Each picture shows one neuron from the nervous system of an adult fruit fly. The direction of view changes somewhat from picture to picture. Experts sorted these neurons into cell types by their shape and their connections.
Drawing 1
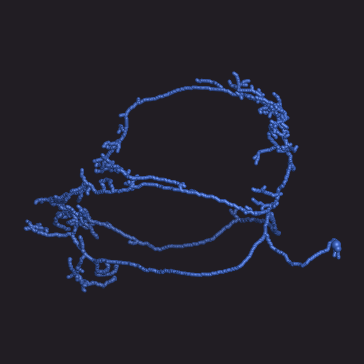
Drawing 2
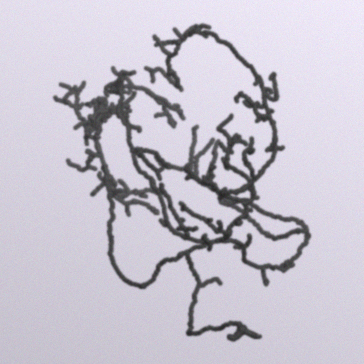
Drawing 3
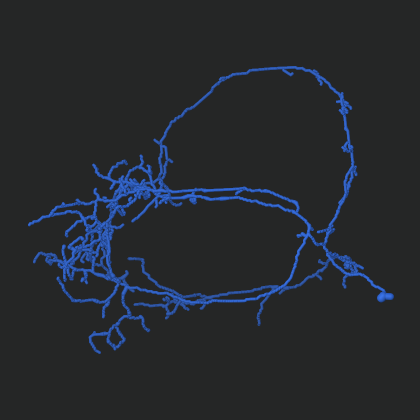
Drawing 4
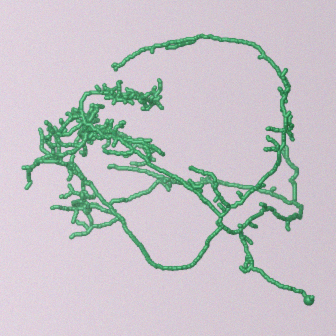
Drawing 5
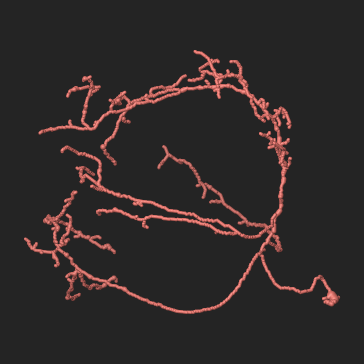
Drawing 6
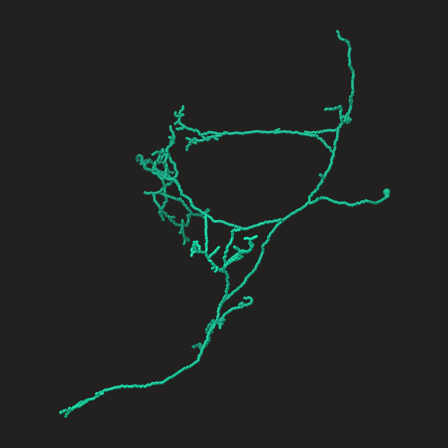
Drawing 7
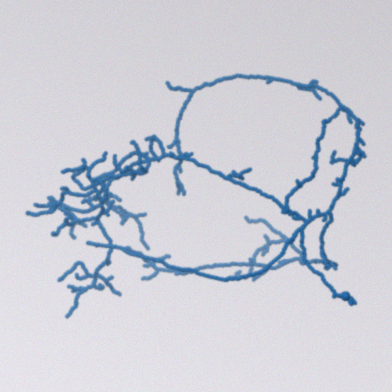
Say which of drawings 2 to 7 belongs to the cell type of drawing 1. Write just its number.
2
